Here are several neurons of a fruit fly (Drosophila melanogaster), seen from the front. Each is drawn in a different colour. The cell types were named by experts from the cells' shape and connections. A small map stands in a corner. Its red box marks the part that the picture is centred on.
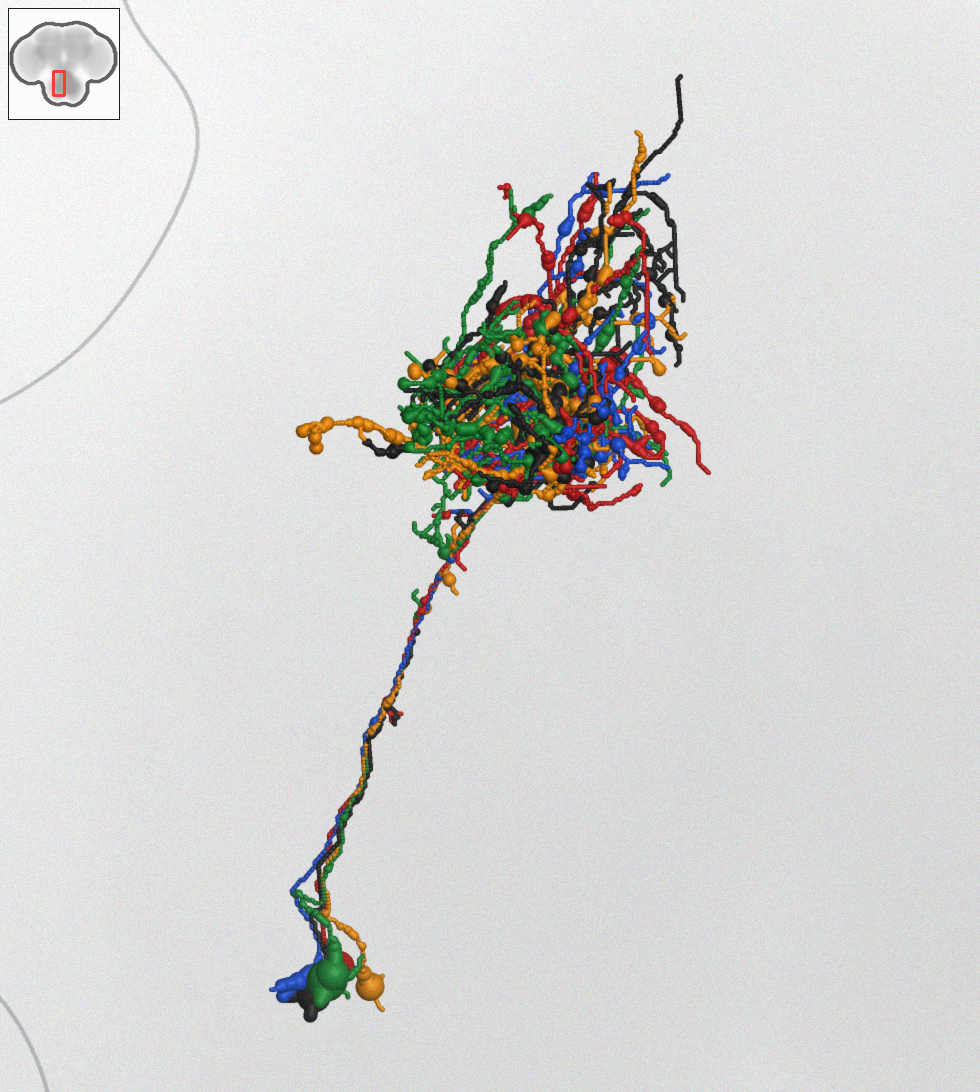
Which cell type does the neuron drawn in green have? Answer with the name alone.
IN16B047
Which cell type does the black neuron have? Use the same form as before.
IN16B059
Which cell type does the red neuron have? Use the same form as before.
IN16B106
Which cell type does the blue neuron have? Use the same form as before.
IN16B051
